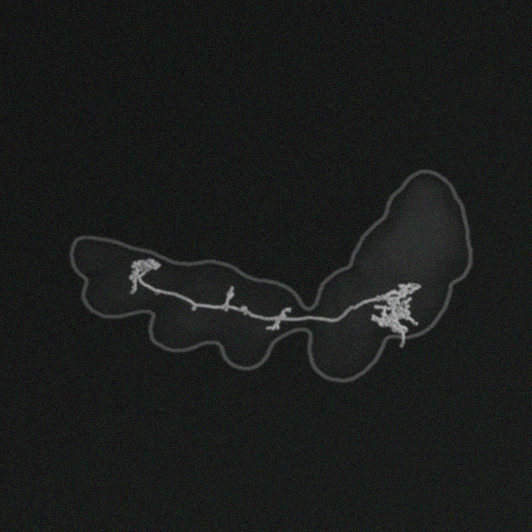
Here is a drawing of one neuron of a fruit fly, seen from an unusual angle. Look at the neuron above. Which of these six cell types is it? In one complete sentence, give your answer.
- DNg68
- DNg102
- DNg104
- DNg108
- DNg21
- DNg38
Under cell type classification, the neuron is DNg21.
